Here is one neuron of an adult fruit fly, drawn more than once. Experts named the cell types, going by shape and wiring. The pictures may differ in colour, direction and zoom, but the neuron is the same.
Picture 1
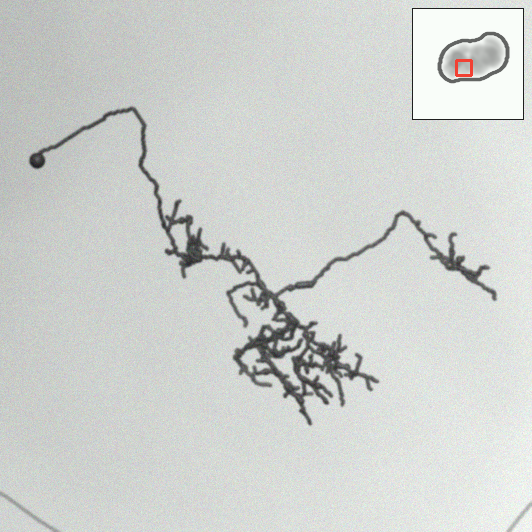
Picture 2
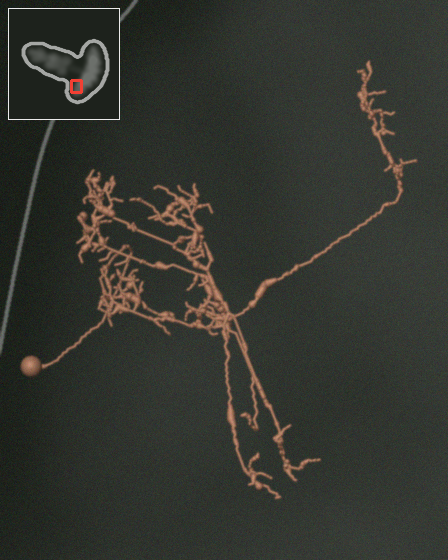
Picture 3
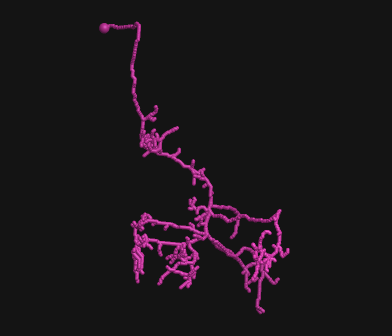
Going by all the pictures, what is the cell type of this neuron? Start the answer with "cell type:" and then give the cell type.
cell type: Y12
